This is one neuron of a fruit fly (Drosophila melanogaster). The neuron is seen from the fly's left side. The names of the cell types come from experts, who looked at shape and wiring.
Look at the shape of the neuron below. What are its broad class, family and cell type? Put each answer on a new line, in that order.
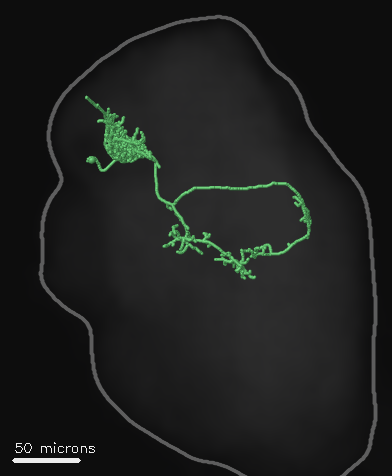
central-brain intrinsic neuron
hemilineage AOTUv3_dorsal
AOTU005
